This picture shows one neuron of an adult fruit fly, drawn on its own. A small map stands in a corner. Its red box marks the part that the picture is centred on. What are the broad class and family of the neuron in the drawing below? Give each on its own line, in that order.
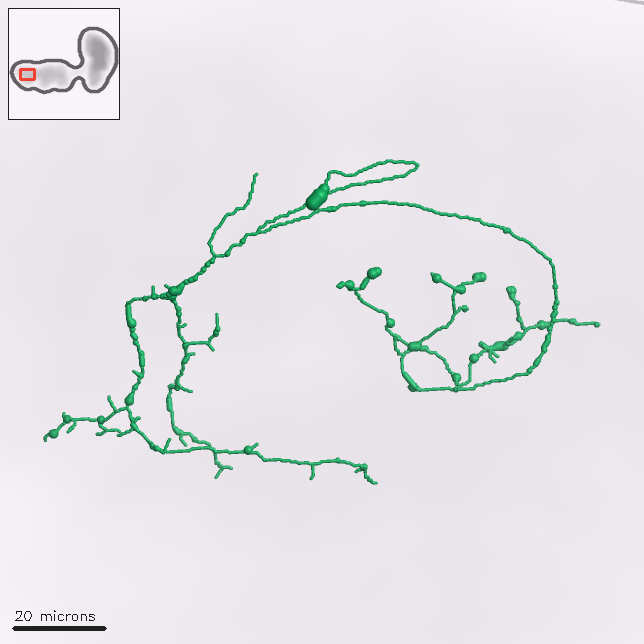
nerve-cord intrinsic neuron
hemilineage 09A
